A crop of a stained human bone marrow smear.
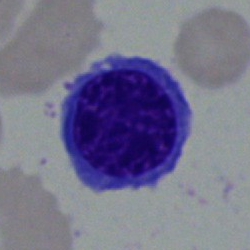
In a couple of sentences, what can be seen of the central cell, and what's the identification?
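A roughly round cell with a slightly uneven edge holds dark, coarsely clumped chromatin. Its deep blue cytoplasm forms only a thin rim around the nucleus. This is an erythroblast.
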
